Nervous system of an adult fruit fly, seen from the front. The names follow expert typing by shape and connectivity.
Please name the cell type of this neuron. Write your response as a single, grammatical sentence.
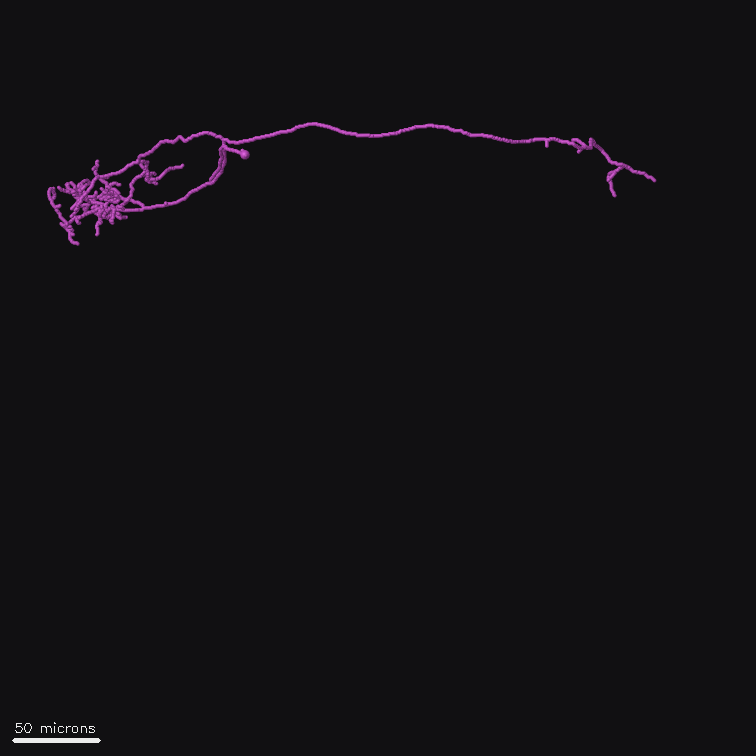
This neuron is a cell of type CB1924.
